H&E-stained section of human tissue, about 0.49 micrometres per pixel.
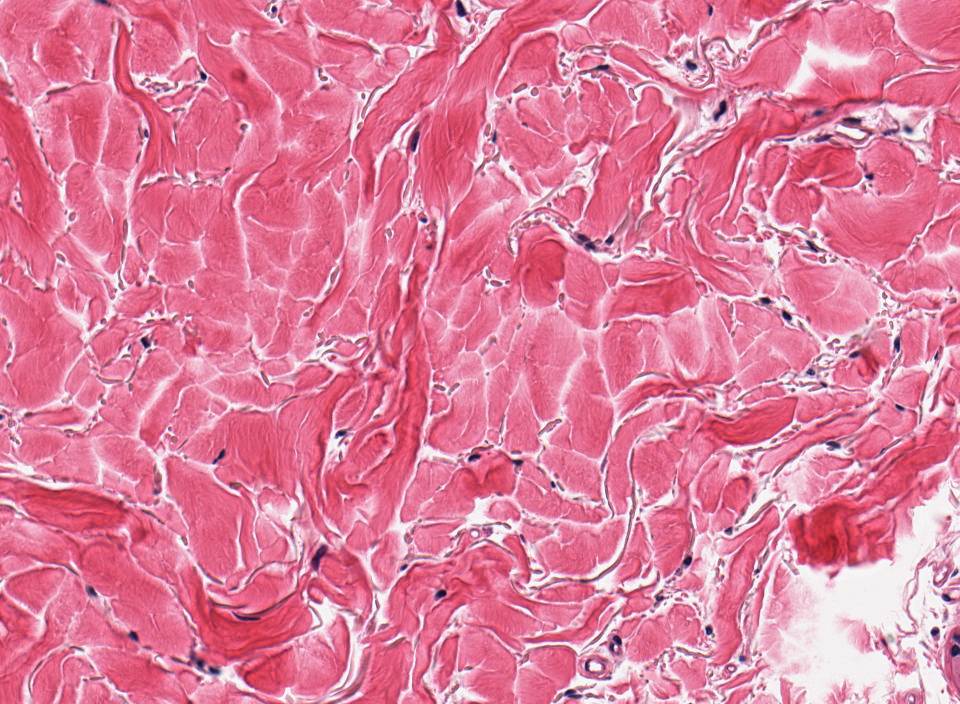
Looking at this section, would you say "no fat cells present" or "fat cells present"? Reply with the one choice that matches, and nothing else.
No fat cells present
